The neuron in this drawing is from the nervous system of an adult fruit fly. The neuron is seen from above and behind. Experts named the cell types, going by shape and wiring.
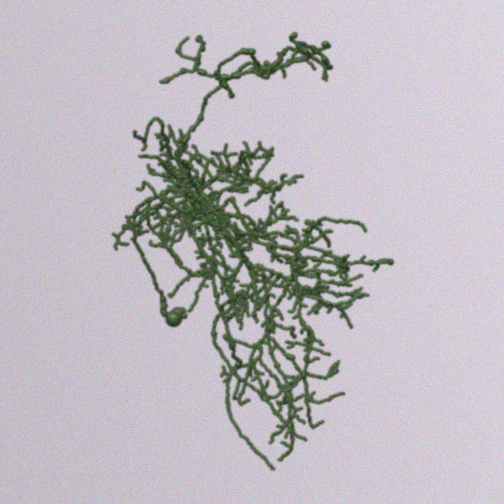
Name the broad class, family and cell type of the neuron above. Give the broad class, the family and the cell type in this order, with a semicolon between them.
central-brain intrinsic neuron; hemilineage VLPl&p2_lateral; AVLP109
